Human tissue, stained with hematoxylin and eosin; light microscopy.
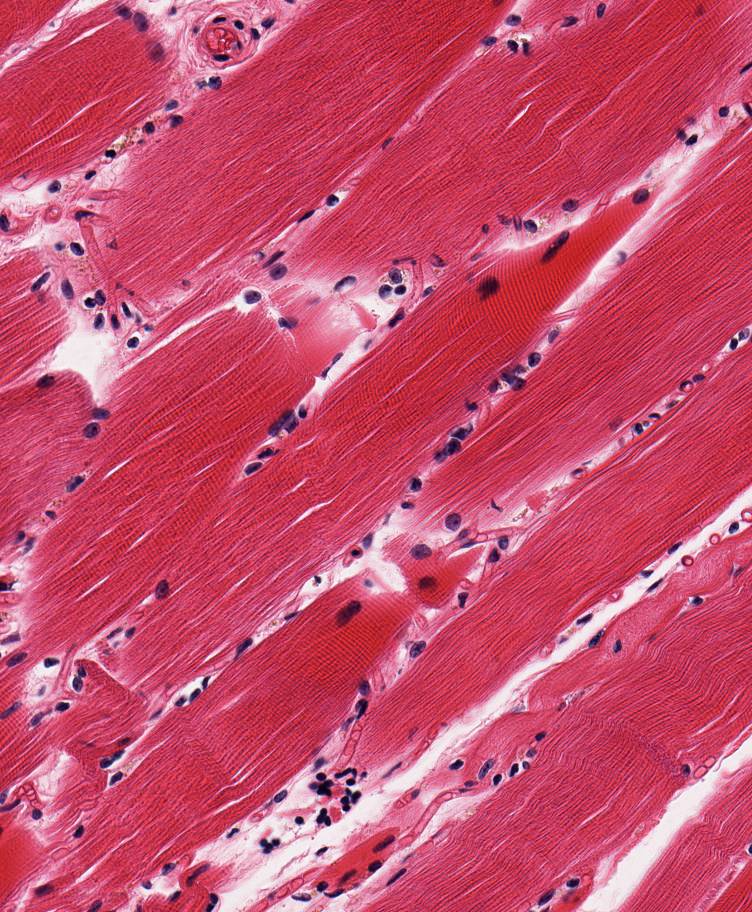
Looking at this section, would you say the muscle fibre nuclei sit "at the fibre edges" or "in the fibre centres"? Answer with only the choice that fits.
At the fibre edges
